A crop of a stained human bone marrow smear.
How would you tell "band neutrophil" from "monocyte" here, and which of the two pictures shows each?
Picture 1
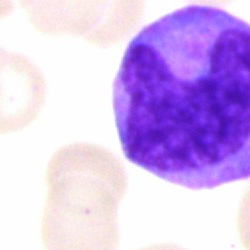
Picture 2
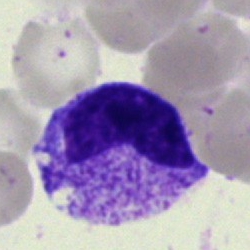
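Picture 1 is a monocyte; picture 2 is a band neutrophil. The monocyte has a round outline with a smooth edge, while the outline of the band neutrophil is only roughly round. In the monocyte, a deep notch is cut into the upper side of the nucleus. In the band neutrophil, the nucleus lies off-centre and fills the upper half of the cell. Both nuclei stain dark purple. The monocyte's chromatin is mottled, whereas the band neutrophil's is coarsely clumped and shows no visible nucleoli.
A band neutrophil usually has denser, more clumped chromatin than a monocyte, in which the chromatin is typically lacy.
The monocyte's cytoplasm is lilac-blue and free of vacuoles, and it is widest where it fills the notch at the top of the nucleus.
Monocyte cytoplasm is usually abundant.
The band neutrophil's cytoplasm is pale lilac and takes up the lower half of the cell.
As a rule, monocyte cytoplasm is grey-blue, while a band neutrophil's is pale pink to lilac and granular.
Red cells lie close around the band neutrophil on several sides.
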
